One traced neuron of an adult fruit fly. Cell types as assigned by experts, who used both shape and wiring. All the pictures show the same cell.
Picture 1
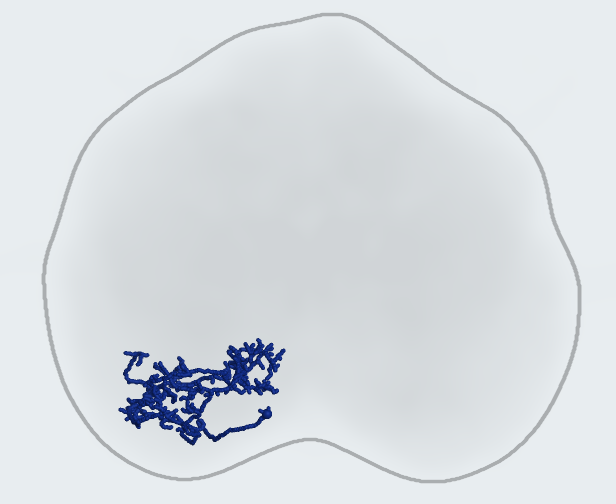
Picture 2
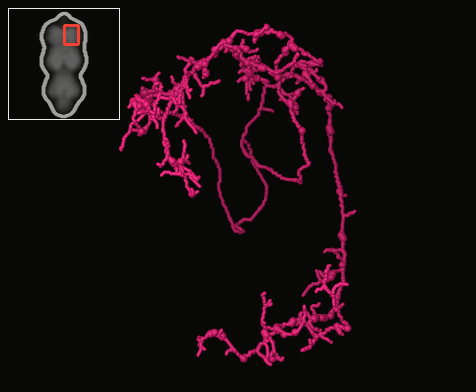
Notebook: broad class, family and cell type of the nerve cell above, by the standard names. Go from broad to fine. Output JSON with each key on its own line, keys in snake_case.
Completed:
{
 "broad_class": "nerve-cord intrinsic neuron",
 "family": "hemilineage 01B",
 "cell_type": "IN01B063"
}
